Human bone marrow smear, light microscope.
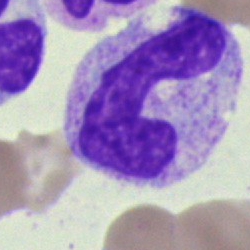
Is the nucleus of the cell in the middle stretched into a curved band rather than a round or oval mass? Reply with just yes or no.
Yes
